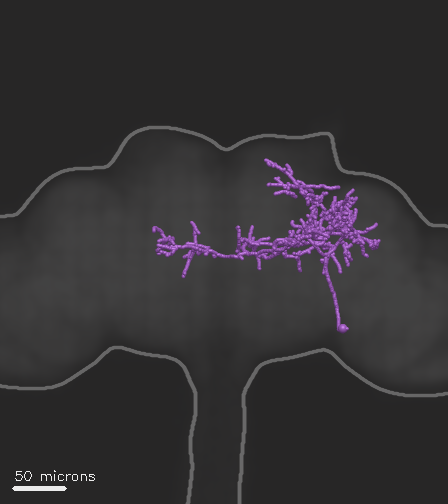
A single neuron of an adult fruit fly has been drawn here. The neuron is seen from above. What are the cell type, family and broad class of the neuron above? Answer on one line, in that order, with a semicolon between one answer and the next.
AVLP714m; hemilineage DL1_ventral; central-brain intrinsic neuron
